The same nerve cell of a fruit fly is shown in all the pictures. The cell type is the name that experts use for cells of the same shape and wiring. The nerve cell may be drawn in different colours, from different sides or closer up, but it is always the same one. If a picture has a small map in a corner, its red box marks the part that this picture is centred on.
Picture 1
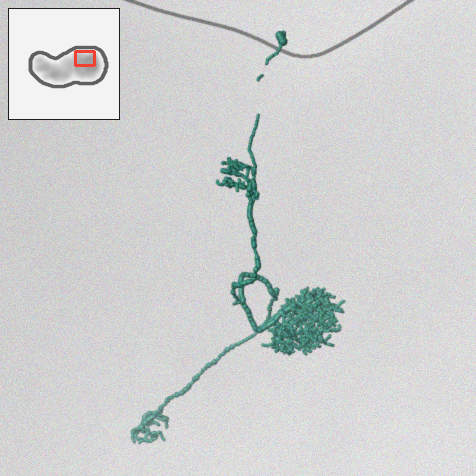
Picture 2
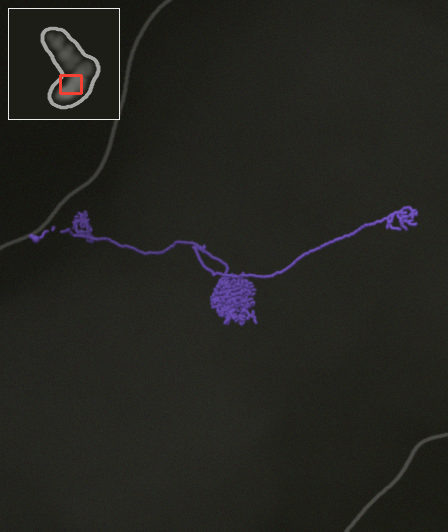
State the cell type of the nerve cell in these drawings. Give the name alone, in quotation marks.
"EPG"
